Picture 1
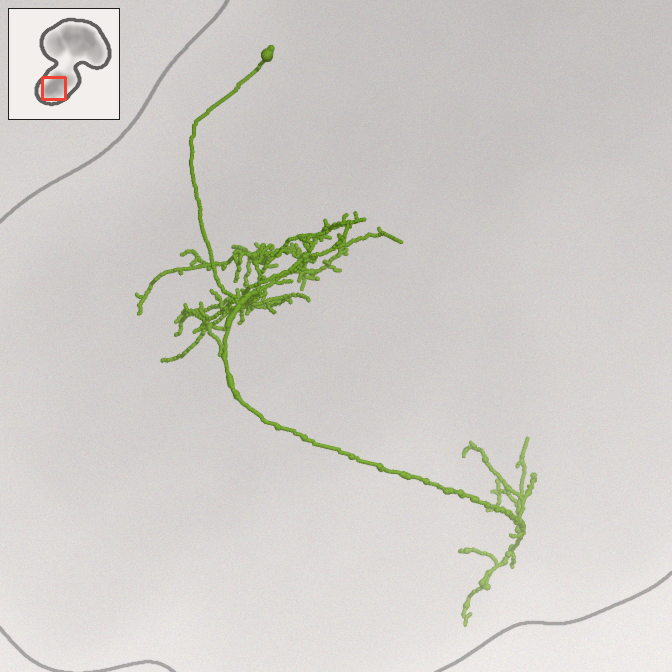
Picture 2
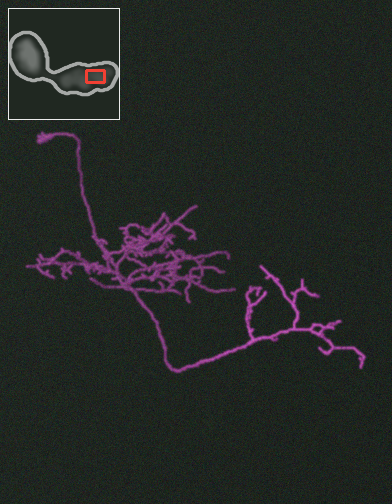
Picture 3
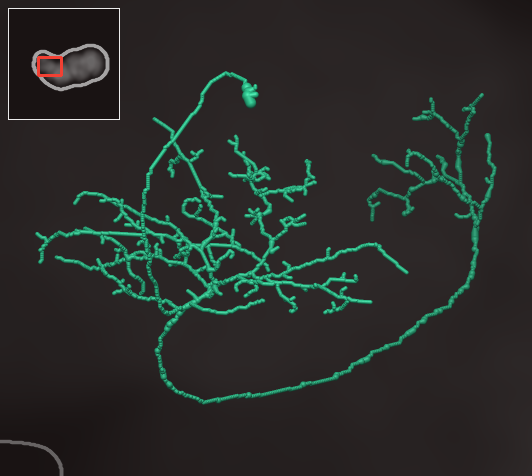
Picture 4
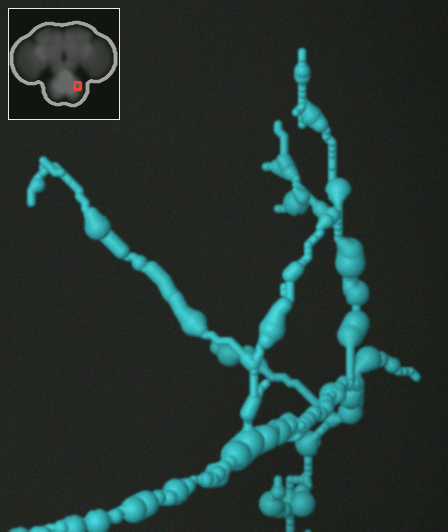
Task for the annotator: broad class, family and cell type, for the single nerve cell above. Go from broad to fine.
nerve-cord intrinsic neuron; hemilineage 01A; IN01A071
